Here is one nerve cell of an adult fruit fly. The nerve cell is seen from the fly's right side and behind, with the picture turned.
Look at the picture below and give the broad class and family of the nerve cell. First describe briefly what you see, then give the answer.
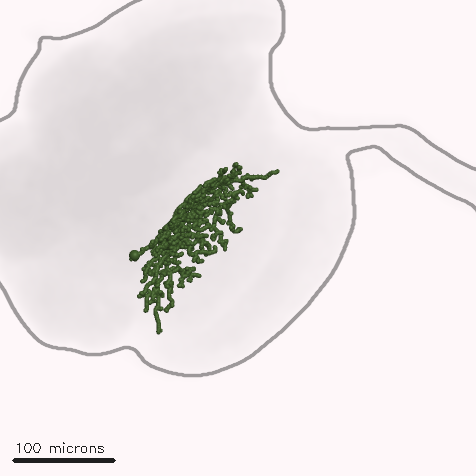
Its cell body lies on the left of the picture. By the scale bar it is about 170 microns tall in this view. Its broad class is optic-lobe intrinsic neuron. Its family is Dm.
